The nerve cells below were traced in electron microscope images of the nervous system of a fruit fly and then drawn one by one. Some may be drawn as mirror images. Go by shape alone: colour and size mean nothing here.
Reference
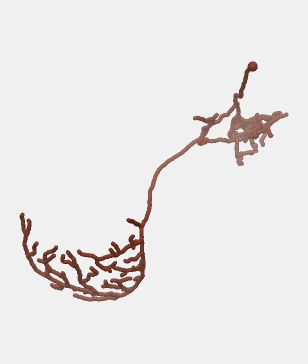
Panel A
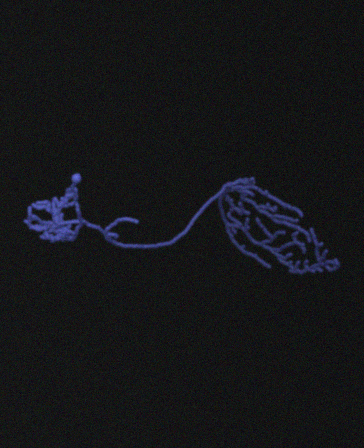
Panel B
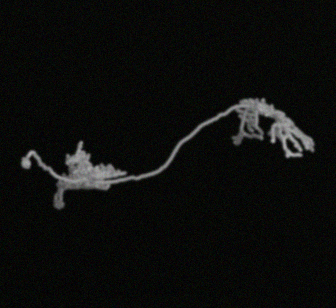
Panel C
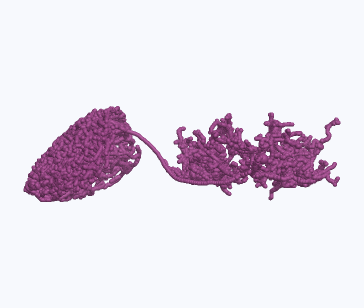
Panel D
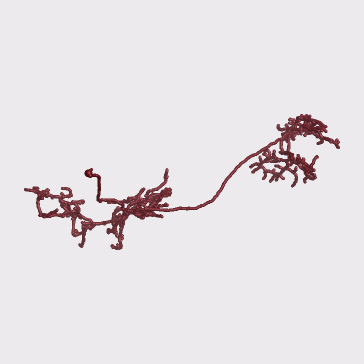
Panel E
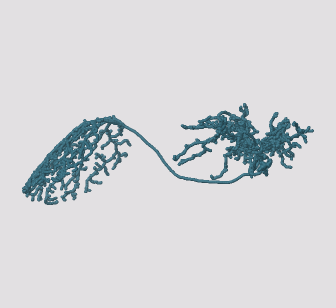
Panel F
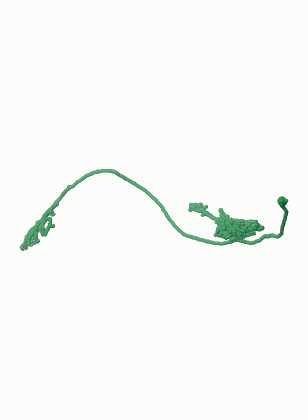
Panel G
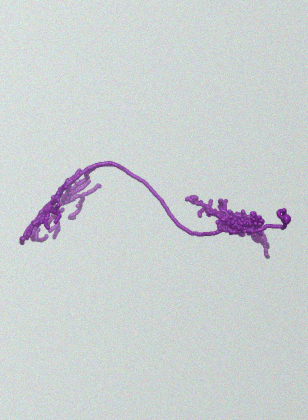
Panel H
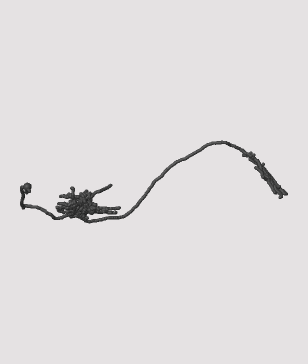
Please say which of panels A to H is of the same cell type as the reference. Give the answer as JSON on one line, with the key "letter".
{"letter": "A"}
